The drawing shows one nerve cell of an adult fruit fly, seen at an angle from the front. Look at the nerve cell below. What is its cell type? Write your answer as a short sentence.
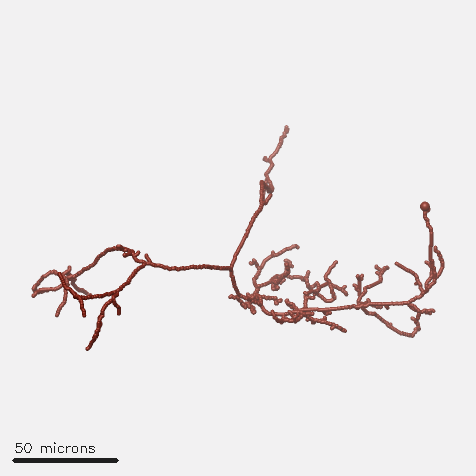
The cell type is IN18B054.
